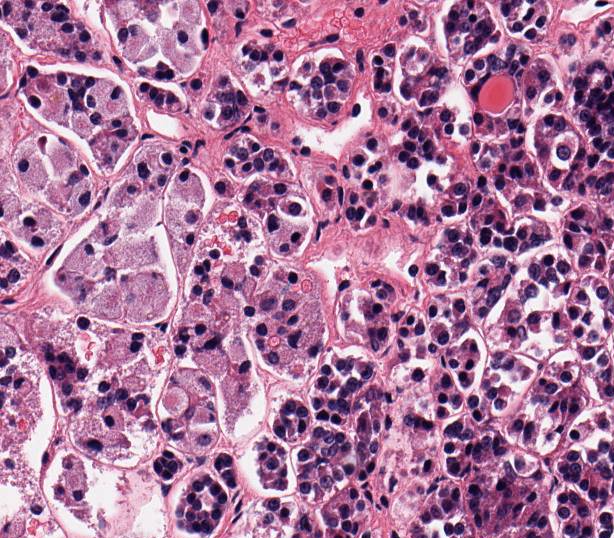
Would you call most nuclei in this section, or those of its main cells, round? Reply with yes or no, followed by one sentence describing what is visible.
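Yes. The nuclei are mostly round, dark and fairly uniform in size.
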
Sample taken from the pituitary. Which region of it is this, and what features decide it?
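Part: pars distalis. Cells grouped in small rounded nests throughout, divided by thin septa of delicate pink collagen carrying thin capillaries, some holding red blood cells. Left half: larger cells, abundant granular pink-violet cytoplasm. Right half: smaller, crowded cells with dark nuclei and little cytoplasm.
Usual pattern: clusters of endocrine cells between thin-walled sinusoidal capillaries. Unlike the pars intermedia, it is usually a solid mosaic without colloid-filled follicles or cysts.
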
